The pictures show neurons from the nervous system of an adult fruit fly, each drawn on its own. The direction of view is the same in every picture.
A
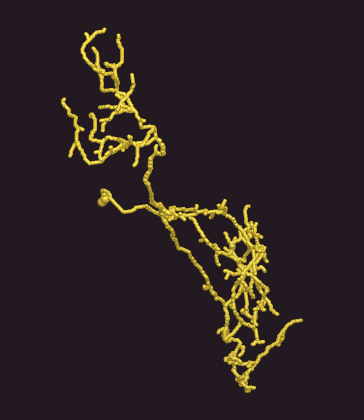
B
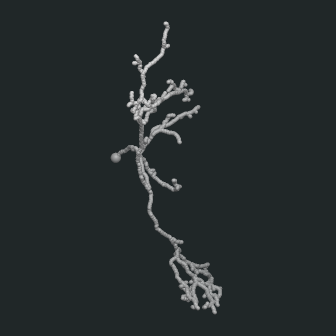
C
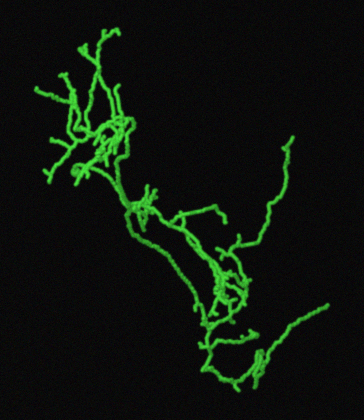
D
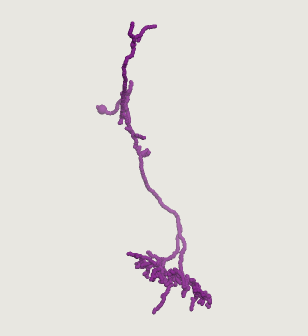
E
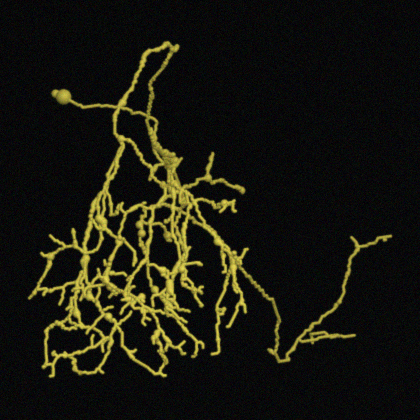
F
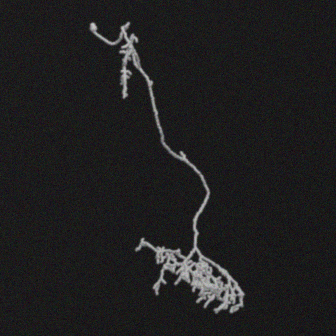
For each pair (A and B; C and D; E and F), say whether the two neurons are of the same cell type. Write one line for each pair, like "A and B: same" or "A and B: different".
A and B: same
C and D: different
E and F: same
